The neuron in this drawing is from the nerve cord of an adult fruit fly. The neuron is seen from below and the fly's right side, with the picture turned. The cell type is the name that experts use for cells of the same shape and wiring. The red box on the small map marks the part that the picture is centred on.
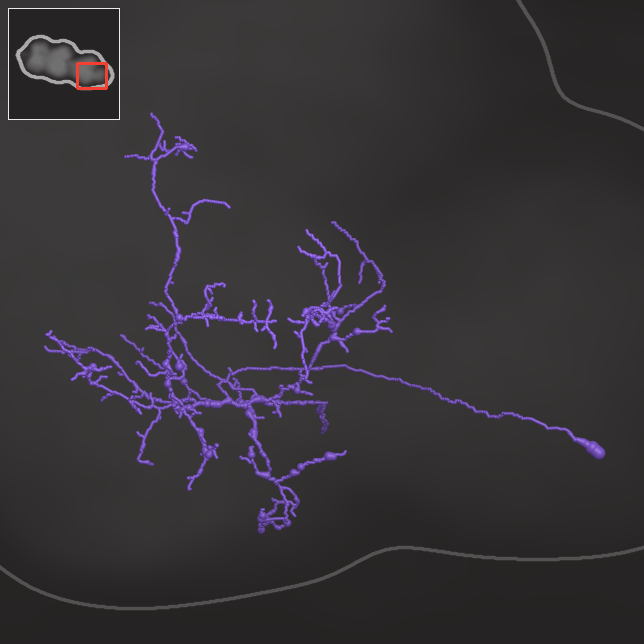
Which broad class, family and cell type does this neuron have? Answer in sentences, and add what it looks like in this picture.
Its broad class is nerve-cord intrinsic neuron. Its family is hemilineage 20A.22A. The cell type is IN20A.22A037. The picture shows dozens of branch ends. As drawn here it is wider than it is tall.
